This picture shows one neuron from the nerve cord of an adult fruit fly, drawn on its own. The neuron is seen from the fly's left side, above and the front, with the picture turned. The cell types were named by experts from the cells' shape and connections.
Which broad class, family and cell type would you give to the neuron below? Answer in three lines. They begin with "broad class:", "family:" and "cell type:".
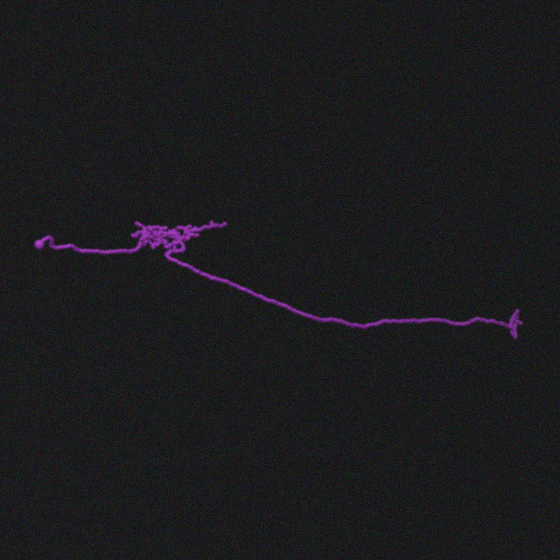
broad class: nerve-cord intrinsic neuron
family: hemilineage 10B
cell type: IN10B044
